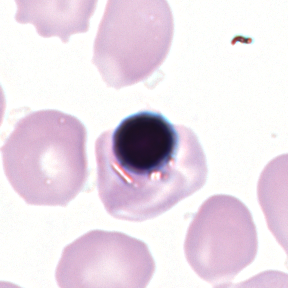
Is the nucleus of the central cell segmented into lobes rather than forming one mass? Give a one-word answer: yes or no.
No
